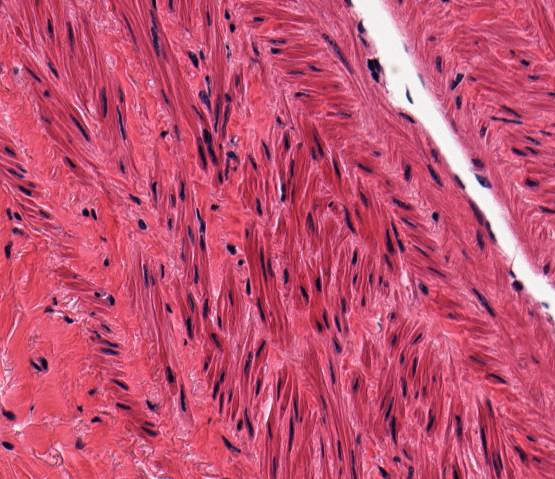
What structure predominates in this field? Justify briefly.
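Tunica media of an artery. Check one: densely packed smooth muscle bundles fill the field, with little stroma between them. Check two: the cells, cut lengthwise, are long, roughly parallel spindles with strongly pink, finely fibrillar cytoplasm. Check three: the nuclei are elongated, cigar-shaped, dark purple and central.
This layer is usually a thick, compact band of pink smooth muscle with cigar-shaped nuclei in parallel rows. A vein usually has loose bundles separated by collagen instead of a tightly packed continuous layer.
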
